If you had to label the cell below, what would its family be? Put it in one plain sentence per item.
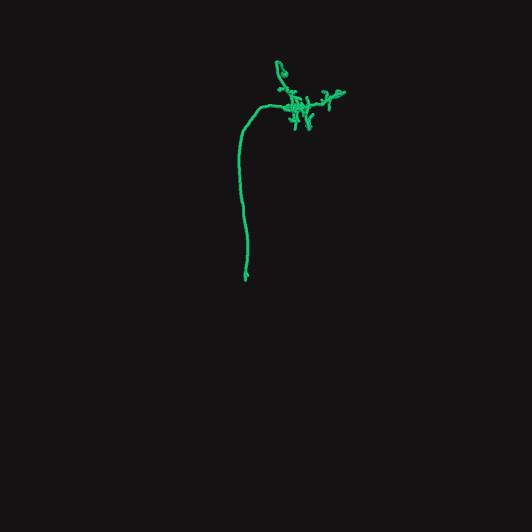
The family is hemilineage 10B.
